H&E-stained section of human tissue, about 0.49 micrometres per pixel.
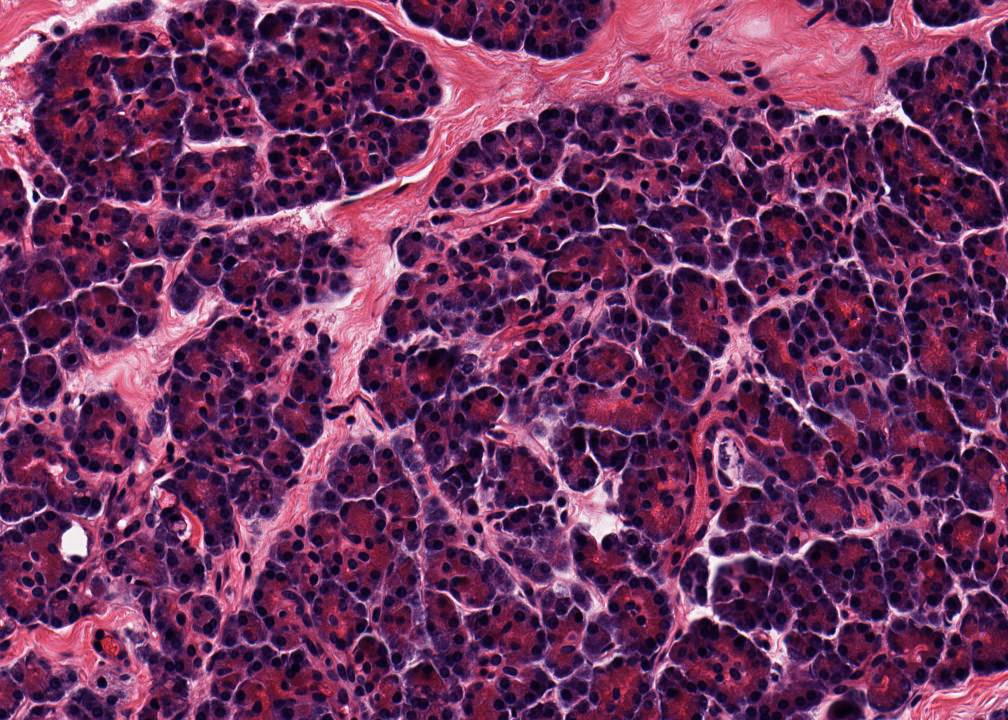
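Pancreas. Closely packed small rounded acini in lobules, divided by pink fibrous septa. Broadest septum across top, branching down through centre toward lower left. Acinar cell nuclei small, round, dark, at outer edge of each acinus. Septa: wavy pale pink collagen fibres, scattered nuclei only.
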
